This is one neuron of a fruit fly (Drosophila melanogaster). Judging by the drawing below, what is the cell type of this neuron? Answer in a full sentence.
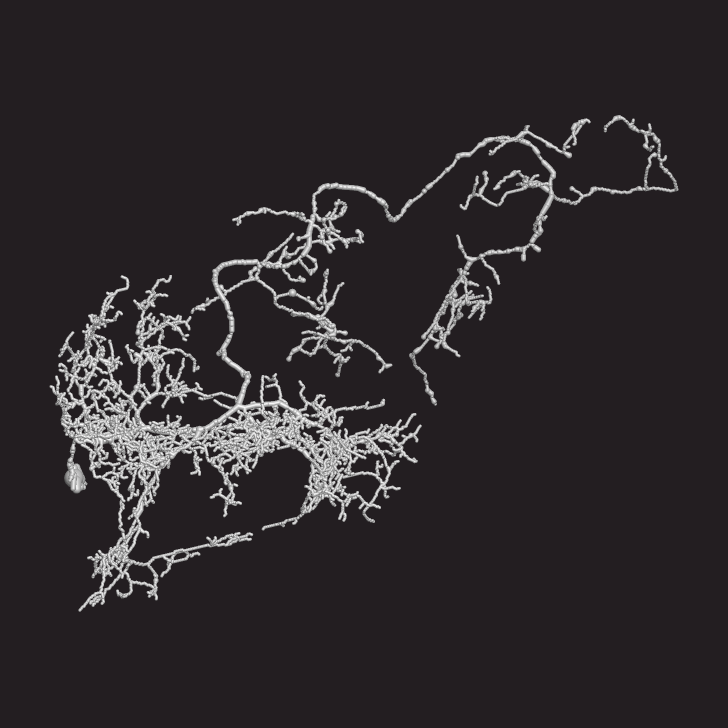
The cell type is SMP026.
